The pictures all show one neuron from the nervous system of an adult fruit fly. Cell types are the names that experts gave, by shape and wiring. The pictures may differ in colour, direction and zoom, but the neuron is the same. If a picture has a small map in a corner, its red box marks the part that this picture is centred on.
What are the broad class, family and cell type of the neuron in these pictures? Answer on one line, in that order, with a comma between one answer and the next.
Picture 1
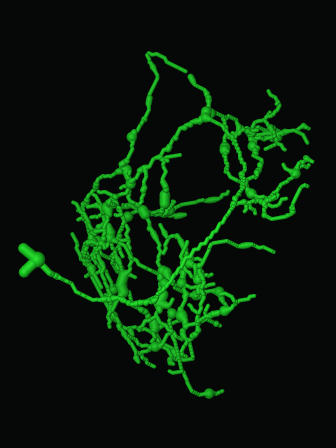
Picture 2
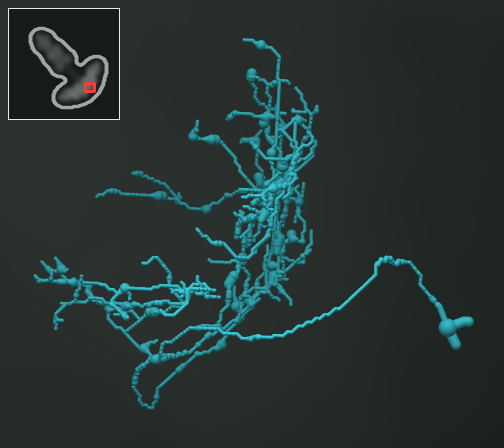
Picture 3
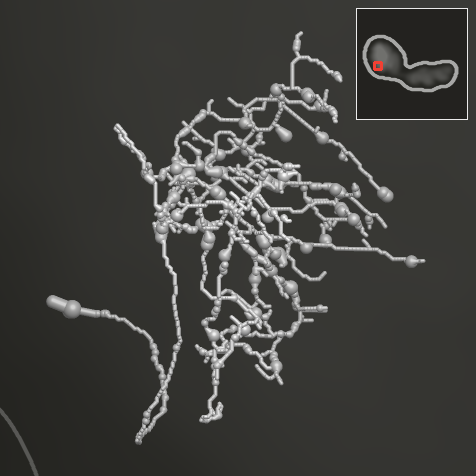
central-brain intrinsic neuron, hemilineage TRdm, GNG414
